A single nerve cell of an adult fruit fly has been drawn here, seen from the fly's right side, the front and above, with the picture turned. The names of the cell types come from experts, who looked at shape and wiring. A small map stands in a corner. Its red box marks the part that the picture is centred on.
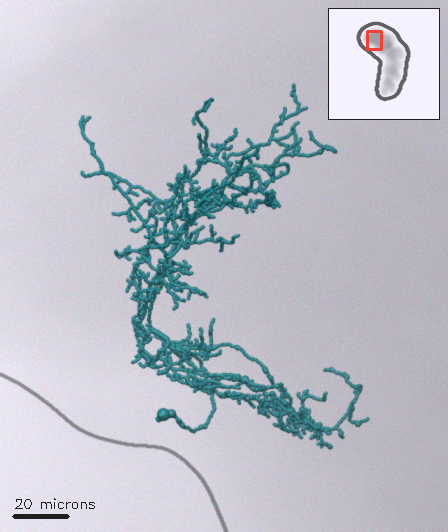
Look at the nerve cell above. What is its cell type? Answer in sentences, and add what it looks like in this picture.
The cell type is ATL022. Its broad class is central-brain intrinsic neuron. From top to bottom in the picture it spans about 140 microns. In this view it is taller than it is wide.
